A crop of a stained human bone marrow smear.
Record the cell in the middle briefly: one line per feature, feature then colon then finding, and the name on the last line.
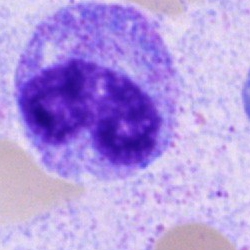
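Outline: roughly round
Nucleus: kidney-shaped, notched along its lower edge
Chromatin: dark purple, coarsely clumped
Cytoplasm: fine pink-purple granules scattered throughout
Name: metamyelocyte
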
